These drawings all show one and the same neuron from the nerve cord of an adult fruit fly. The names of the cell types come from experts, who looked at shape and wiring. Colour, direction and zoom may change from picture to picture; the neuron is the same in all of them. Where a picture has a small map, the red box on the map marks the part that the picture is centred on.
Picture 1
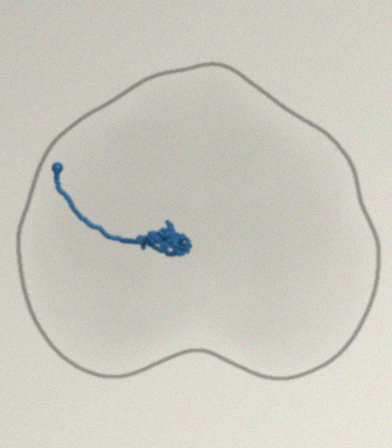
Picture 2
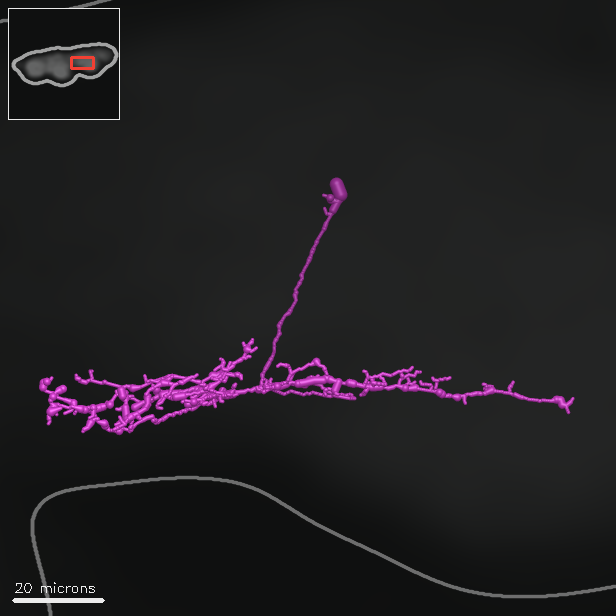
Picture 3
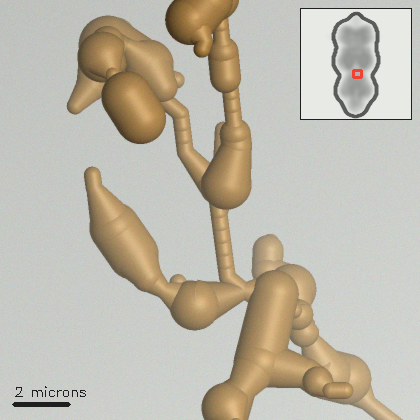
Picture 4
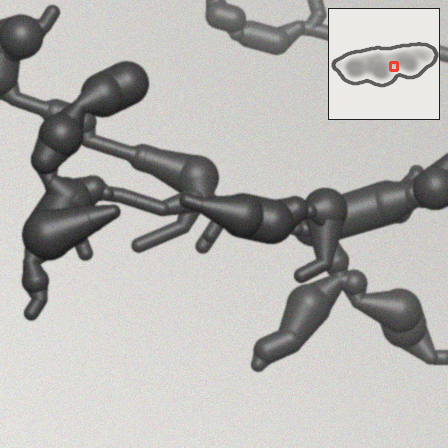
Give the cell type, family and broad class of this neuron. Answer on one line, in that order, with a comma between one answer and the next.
IN09A039, hemilineage 09A, nerve-cord intrinsic neuron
